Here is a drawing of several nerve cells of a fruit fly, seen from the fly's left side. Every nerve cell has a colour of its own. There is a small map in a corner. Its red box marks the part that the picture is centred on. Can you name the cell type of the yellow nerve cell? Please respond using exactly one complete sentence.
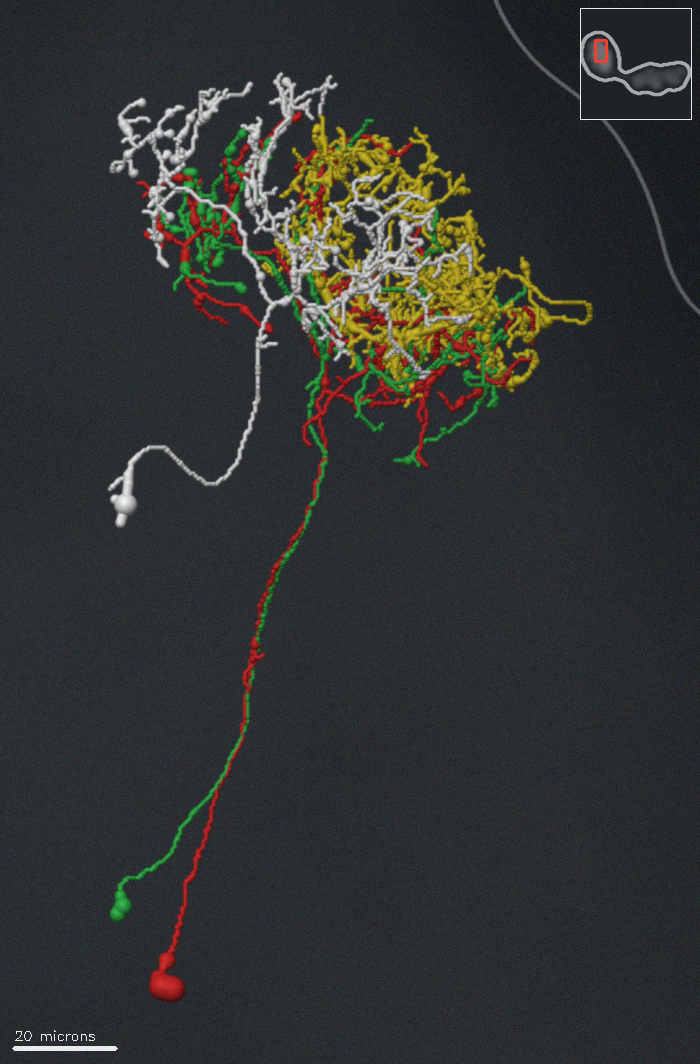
The nerve cell is a member of cell type CB1405.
